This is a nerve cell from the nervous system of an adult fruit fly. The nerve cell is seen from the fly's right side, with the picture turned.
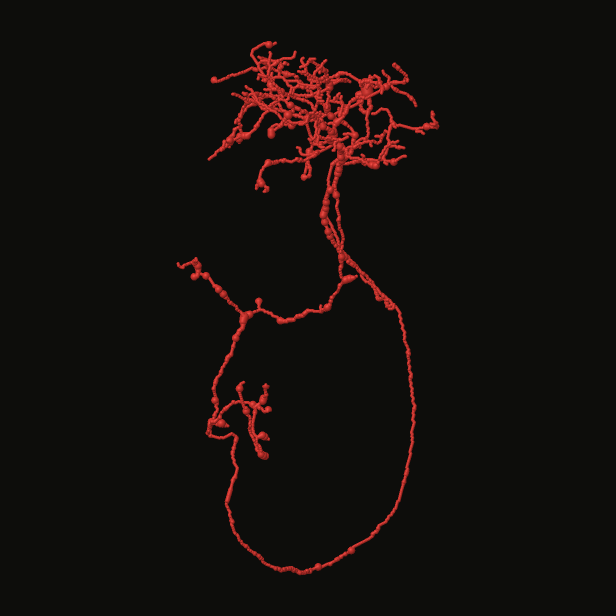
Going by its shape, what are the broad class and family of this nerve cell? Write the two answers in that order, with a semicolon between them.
central-brain intrinsic neuron; hemilineage LALv1_ventral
